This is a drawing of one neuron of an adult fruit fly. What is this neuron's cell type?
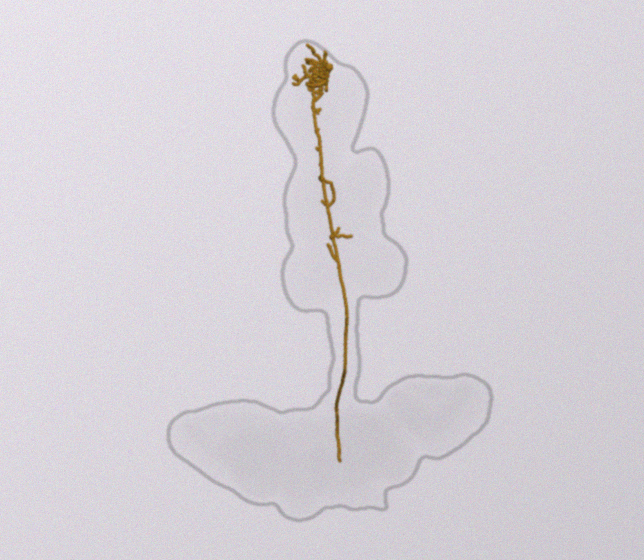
ANXXX169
